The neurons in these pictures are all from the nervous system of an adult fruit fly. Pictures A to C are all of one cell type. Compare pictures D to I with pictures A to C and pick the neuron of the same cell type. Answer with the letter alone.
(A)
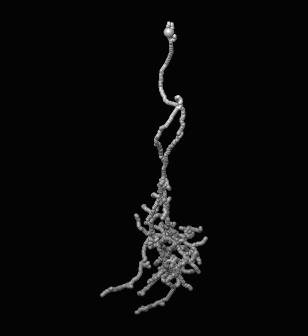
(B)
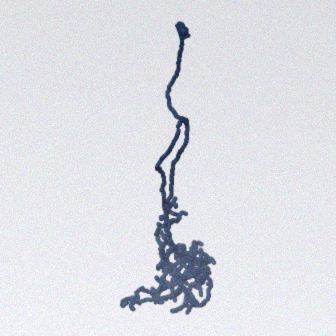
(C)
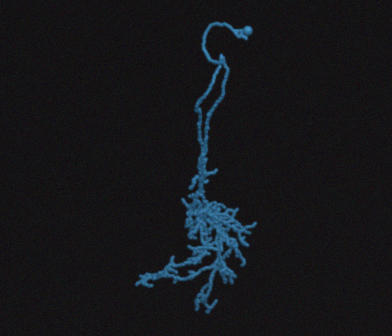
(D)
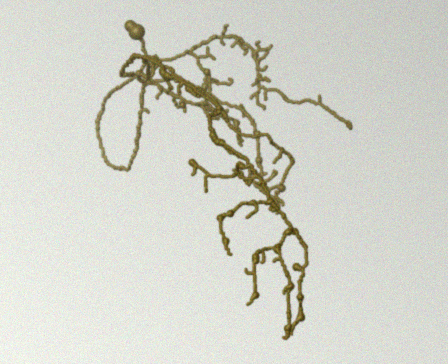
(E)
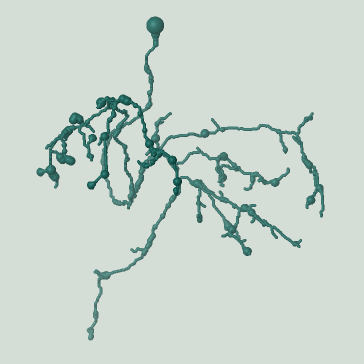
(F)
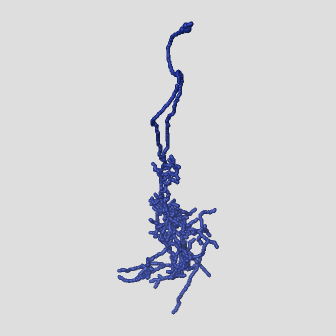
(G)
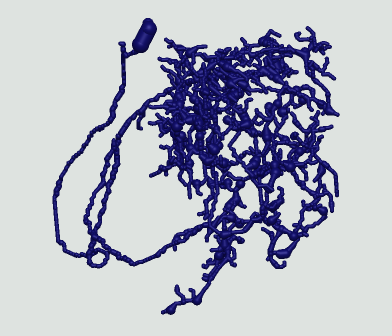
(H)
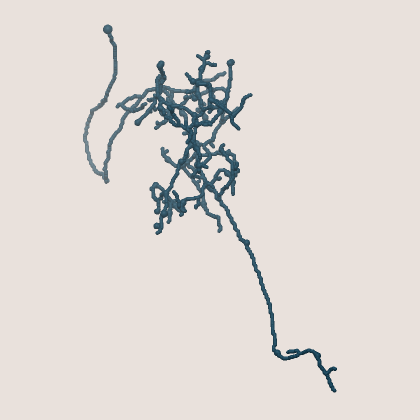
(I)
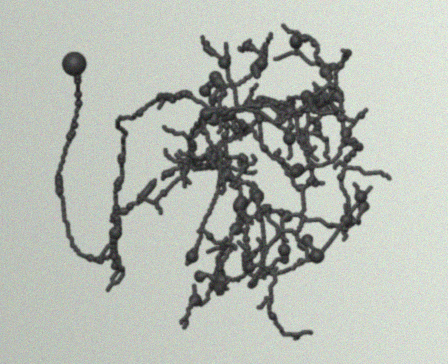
F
